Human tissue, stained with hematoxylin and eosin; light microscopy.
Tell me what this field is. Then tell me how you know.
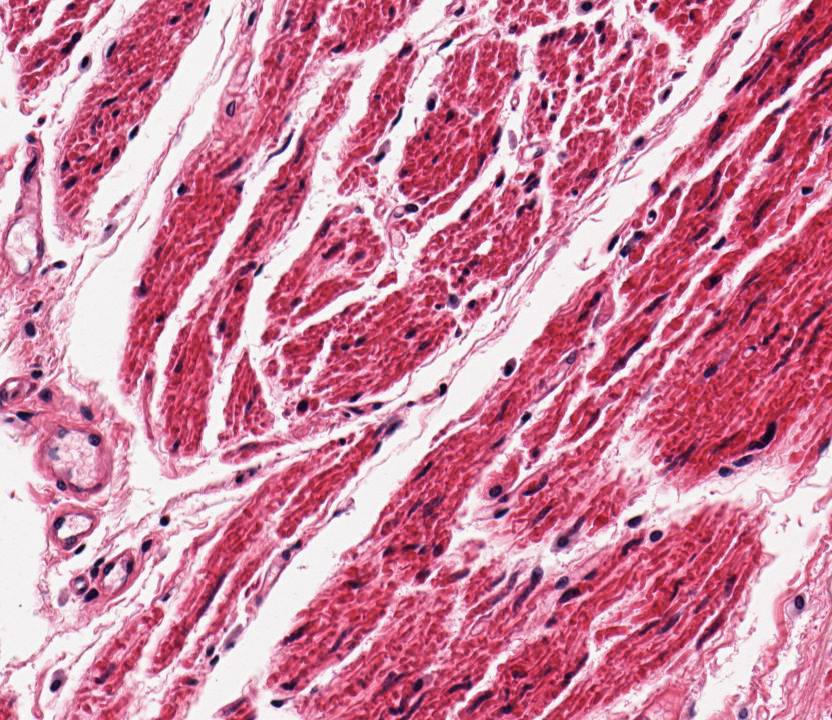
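This looks to me like smooth muscle above all, in bundles parted by thin strands of loose connective tissue. The nuclei are dark purple and elongated, lying lengthwise along the fibres.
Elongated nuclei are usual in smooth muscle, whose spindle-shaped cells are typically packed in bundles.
The cytoplasm takes a strong red eosin stain.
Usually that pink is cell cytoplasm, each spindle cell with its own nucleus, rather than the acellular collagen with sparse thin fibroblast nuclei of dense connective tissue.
And I can't find any cross-striations in the fibres.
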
